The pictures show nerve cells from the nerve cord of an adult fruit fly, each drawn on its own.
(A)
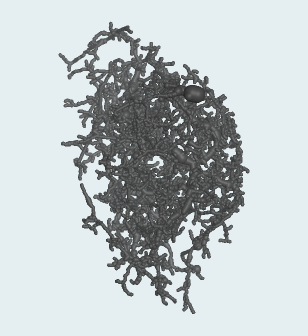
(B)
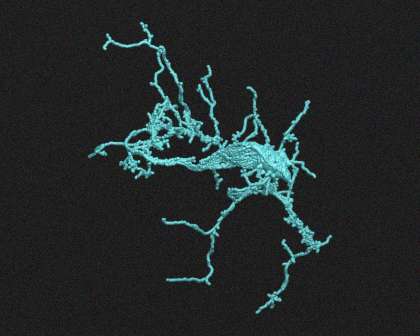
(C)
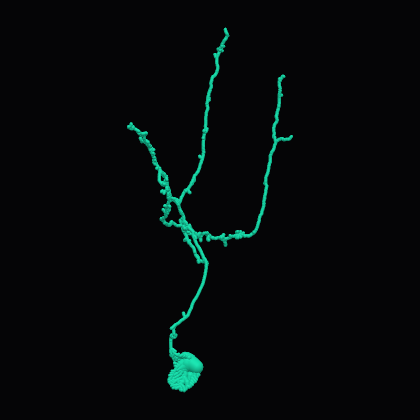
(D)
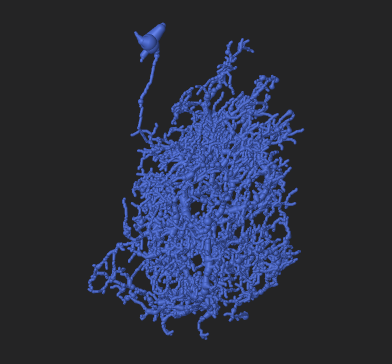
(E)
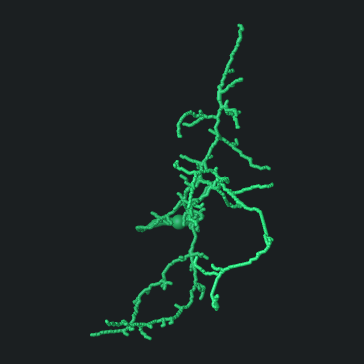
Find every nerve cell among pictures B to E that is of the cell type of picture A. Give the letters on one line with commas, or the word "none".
D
